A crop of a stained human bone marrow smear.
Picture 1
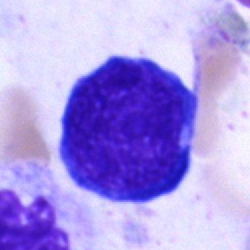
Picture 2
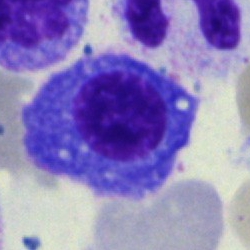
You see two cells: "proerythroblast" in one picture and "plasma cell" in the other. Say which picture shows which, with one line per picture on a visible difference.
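Picture 1: proerythroblast. The nucleus fills almost the whole cell.
Picture 2: plasma cell. The cytoplasm is abundant and deep blue.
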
